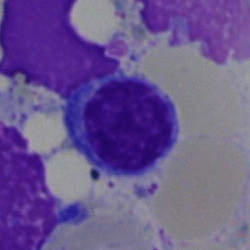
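Lymphocyte, the central cell in this bone marrow smear. Notice first its round outline. Then look at the cytoplasm: it is deep blue, and its rim is wider on the left side than on the right. Take your time scanning it; you will find no granules.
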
